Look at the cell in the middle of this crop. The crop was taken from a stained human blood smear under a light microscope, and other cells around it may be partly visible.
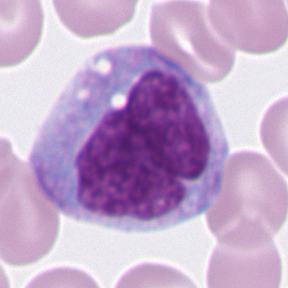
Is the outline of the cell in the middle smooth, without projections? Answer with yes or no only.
Yes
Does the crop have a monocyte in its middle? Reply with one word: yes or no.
yes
